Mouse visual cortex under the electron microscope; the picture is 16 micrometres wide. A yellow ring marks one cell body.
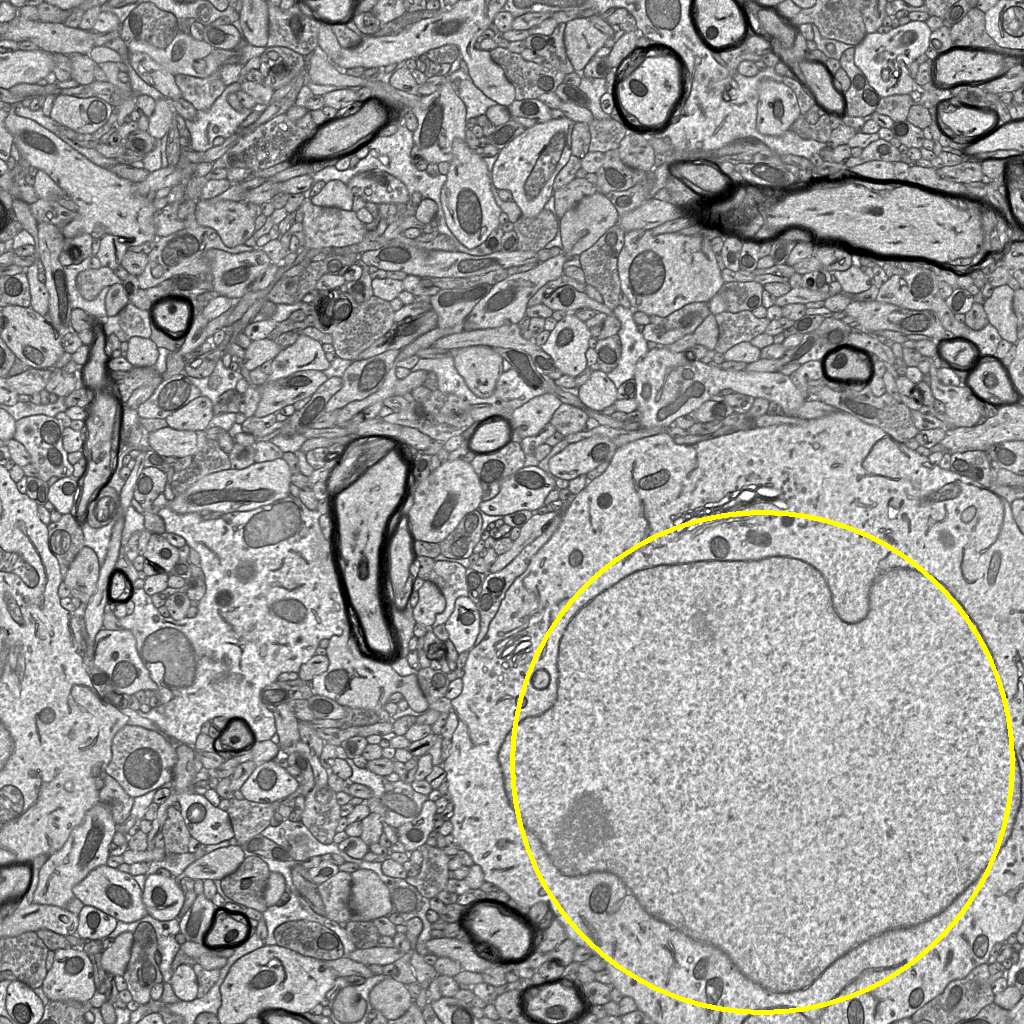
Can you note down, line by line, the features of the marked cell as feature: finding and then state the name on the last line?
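Nucleus: large, rounded, whole outline in picture
Envelope: one deep inward notch, upper right
Chromatin: fine, evenly dispersed; no dark band along envelope
Mitochondria: few, small, scattered in cytoplasmic rim
Name: excitatory neuron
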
